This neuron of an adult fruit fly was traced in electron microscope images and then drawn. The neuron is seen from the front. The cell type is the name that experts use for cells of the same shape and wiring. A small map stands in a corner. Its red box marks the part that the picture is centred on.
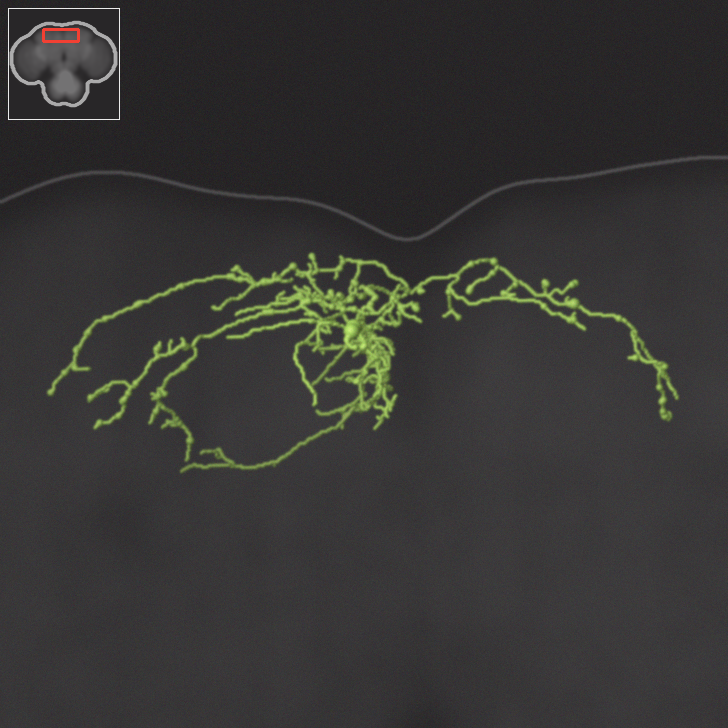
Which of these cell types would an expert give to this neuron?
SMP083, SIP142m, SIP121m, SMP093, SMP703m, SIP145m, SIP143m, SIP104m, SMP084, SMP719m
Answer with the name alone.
SMP093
